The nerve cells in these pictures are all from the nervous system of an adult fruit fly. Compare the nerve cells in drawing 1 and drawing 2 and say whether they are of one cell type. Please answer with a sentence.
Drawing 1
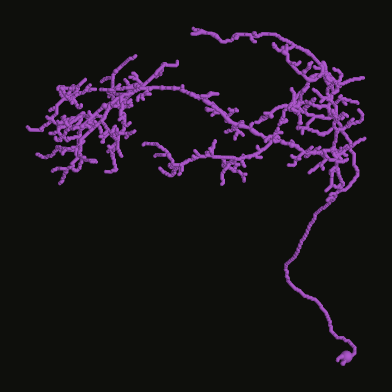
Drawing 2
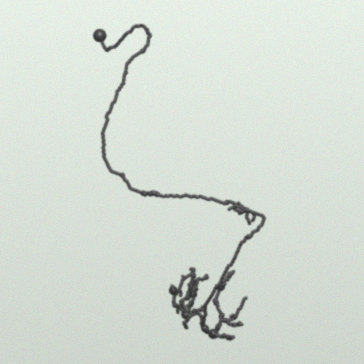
They are of different cell types.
